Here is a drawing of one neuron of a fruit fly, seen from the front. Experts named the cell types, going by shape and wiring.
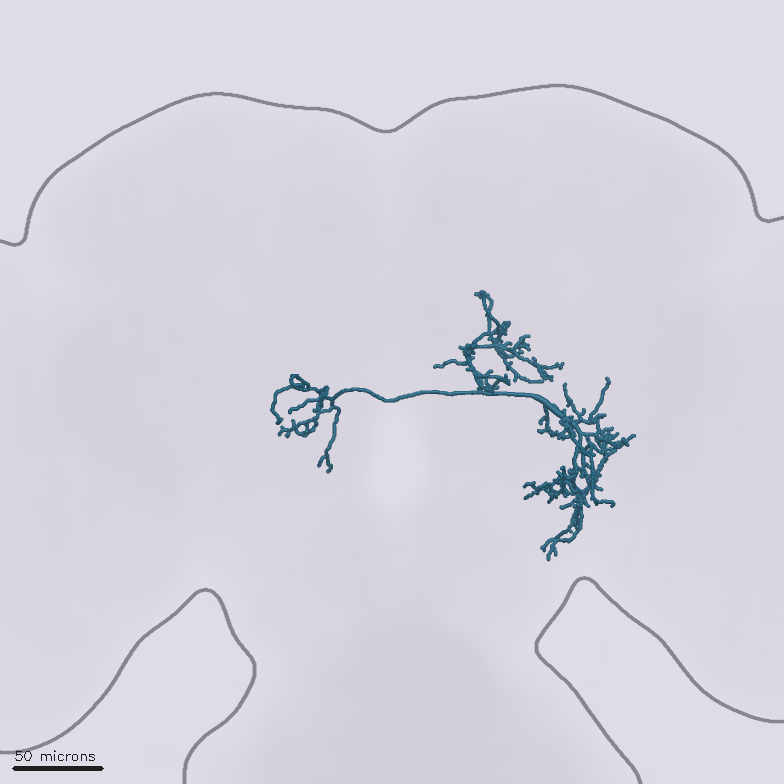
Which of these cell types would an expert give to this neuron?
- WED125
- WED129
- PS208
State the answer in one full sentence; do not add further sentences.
This neuron is included in the cell type WED125.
